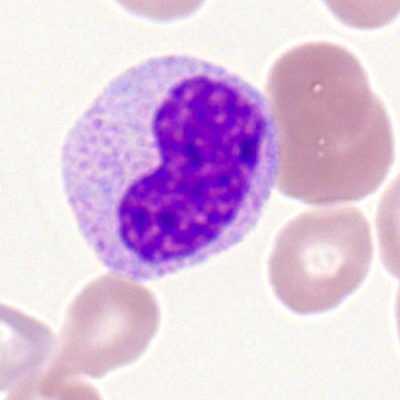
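Band neutrophil at the centre of the smear. Notice the round, smooth outline first. The nucleus is kidney-shaped, indented on its left side, and sits off-centre towards the right of the cell. Look closely at the chromatin: dark purple and coarsely clumped, with paler patches between the clumps.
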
